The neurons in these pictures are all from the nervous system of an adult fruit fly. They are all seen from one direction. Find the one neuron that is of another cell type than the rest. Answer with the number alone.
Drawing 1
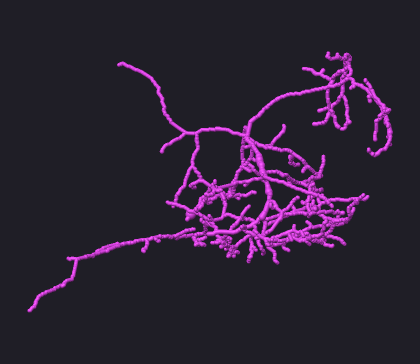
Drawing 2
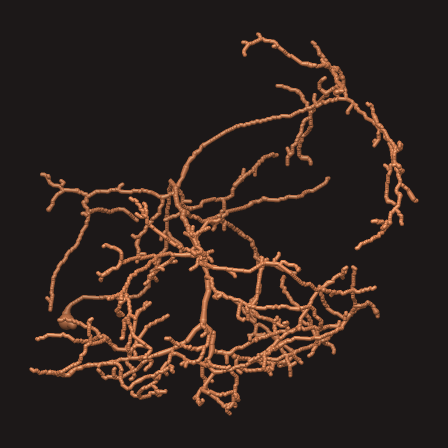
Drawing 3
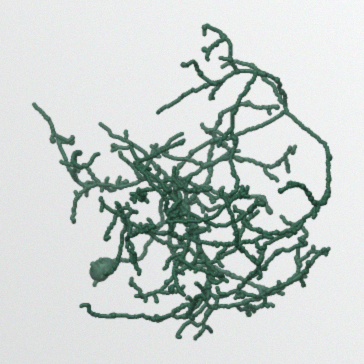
3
